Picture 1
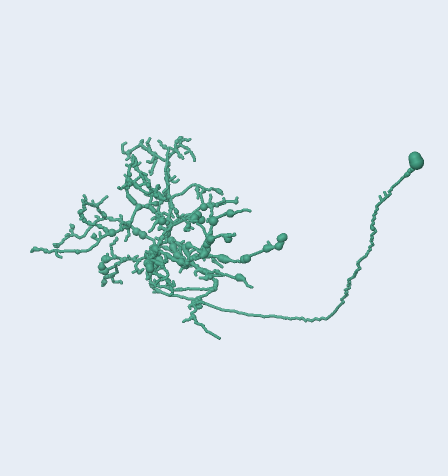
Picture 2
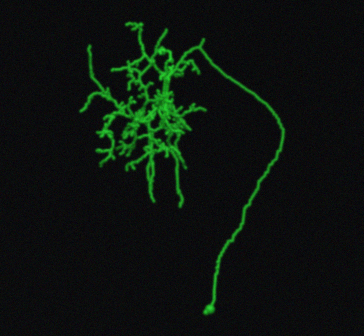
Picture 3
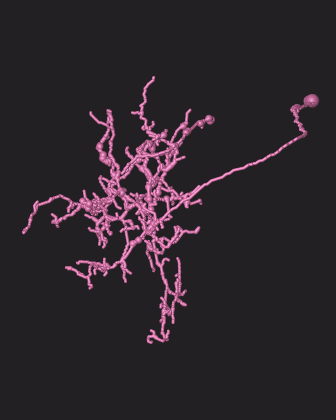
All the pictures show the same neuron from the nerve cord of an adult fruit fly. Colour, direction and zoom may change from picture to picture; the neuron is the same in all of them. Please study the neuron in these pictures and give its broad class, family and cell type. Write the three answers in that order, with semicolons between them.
nerve-cord intrinsic neuron; hemilineage 21A; IN21A072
